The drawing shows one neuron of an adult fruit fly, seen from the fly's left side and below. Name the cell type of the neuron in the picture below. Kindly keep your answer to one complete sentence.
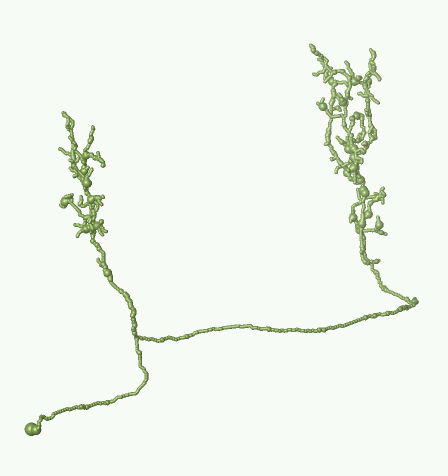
Cell type Tm30 is what this neuron is.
